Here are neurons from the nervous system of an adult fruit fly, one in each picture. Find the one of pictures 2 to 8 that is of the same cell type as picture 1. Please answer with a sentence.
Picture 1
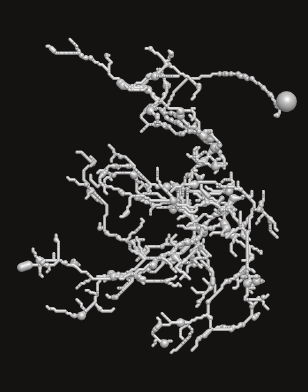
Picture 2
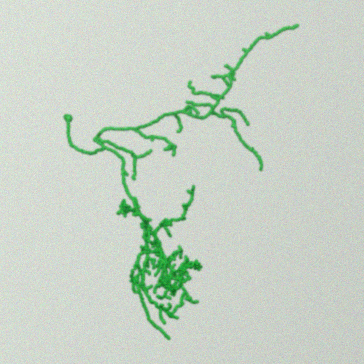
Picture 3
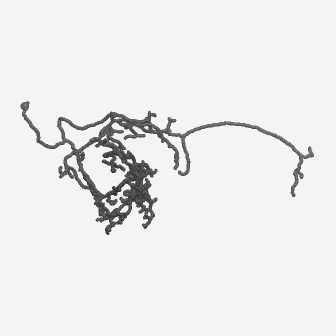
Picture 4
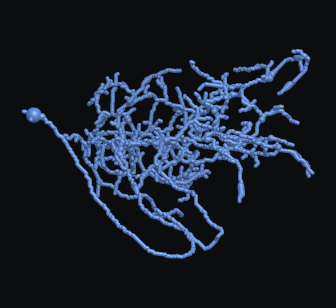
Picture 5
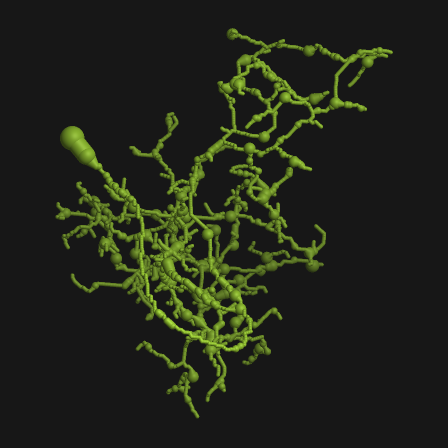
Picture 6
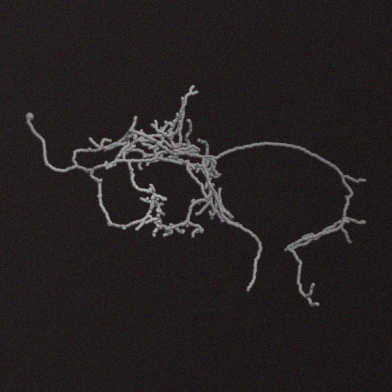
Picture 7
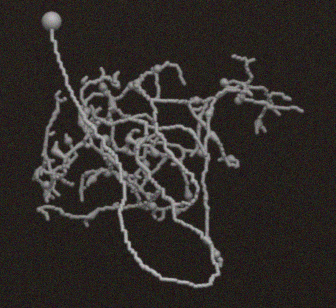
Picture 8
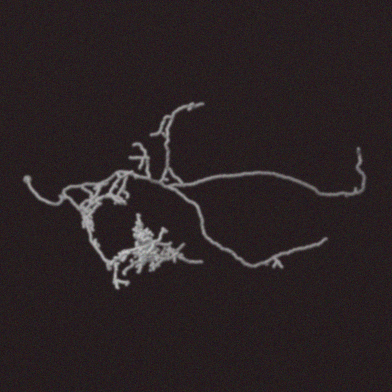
Picture 5 is of the same cell type.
